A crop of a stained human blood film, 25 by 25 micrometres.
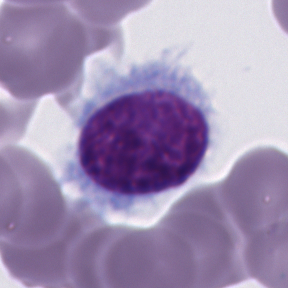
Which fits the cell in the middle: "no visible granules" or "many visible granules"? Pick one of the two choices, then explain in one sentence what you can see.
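No visible granules. No distinct granules are seen in the cytoplasm.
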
